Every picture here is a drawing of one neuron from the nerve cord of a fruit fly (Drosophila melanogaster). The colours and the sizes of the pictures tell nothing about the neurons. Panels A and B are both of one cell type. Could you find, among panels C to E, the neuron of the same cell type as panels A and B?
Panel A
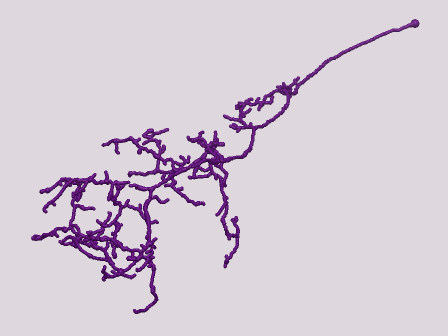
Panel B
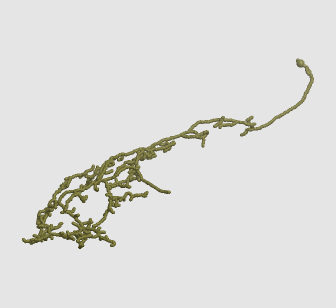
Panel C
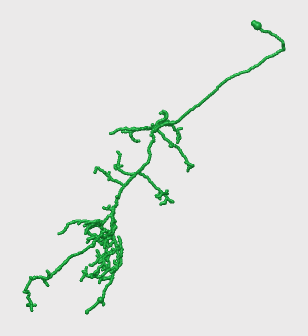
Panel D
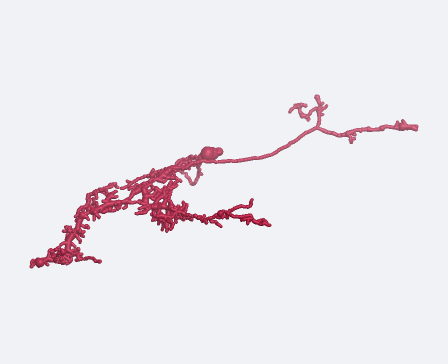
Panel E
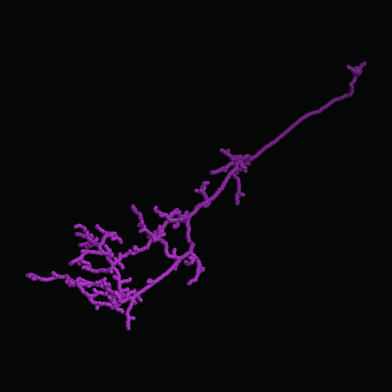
E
